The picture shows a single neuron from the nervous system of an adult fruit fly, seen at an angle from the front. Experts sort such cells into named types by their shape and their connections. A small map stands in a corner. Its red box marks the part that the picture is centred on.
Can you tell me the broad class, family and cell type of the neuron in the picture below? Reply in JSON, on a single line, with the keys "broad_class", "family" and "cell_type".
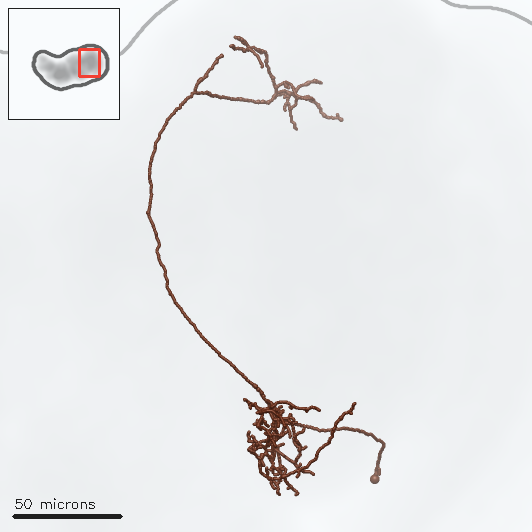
{"broad_class": "central-brain intrinsic neuron", "family": "hemilineage ALlv1", "cell_type": "VP1m+VP2_lvPN2"}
